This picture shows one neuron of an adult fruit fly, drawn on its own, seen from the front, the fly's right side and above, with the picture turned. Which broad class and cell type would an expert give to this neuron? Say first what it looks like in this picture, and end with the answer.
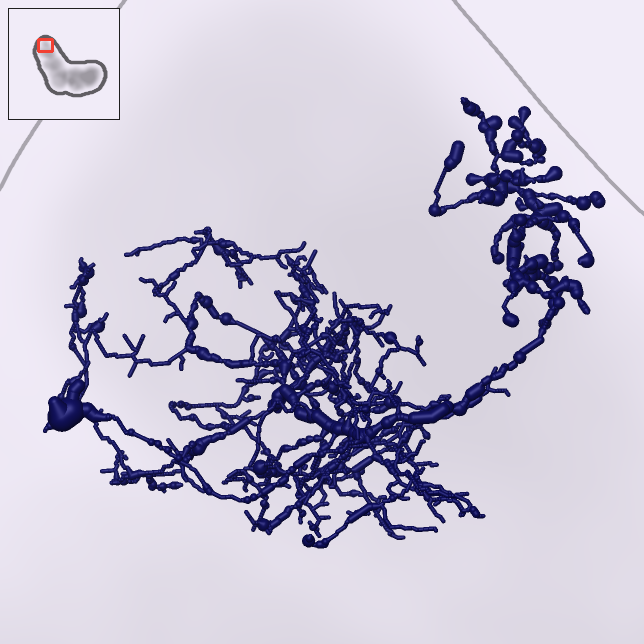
As drawn here it is about as wide as it is tall. It is a nerve-cord intrinsic neuron. It is of cell type INXXX353.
